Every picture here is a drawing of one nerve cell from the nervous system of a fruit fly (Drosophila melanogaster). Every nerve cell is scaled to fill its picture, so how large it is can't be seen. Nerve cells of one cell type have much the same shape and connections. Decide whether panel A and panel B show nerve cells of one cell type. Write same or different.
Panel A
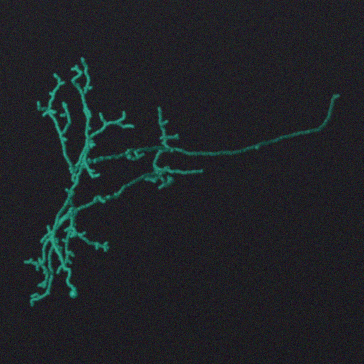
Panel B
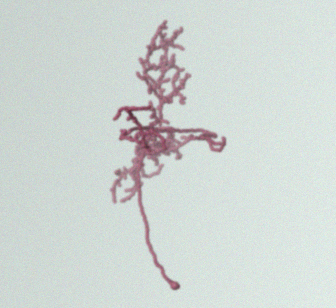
different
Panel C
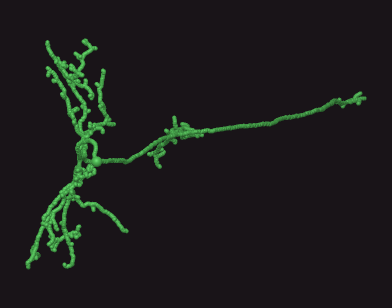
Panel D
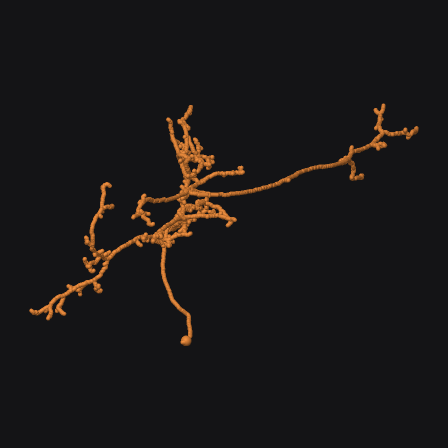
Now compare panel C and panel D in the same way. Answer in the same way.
same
